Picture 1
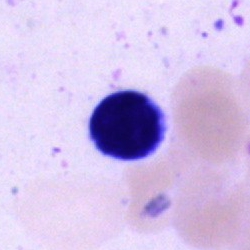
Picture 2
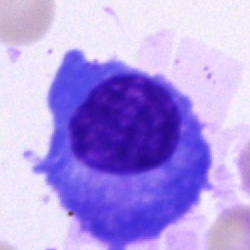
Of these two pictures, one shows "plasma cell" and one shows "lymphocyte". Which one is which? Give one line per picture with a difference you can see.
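Picture 1 shows a lymphocyte: No clear rim of cytoplasm can be seen around the nucleus.
Picture 2 shows a plasma cell: The cytoplasm is abundant and deep blue.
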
